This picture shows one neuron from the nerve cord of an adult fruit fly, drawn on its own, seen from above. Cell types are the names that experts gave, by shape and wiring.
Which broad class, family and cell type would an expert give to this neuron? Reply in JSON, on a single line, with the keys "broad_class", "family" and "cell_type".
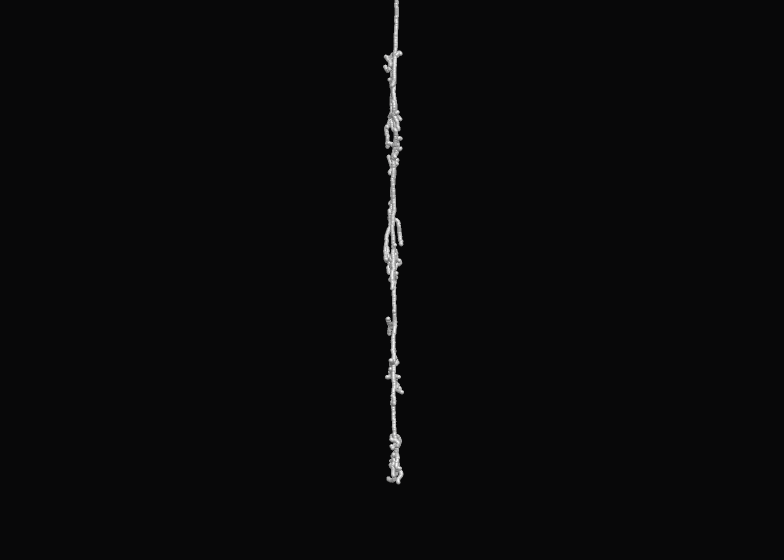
{"broad_class": "descending neuron", "family": "DNg", "cell_type": "DNg22"}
